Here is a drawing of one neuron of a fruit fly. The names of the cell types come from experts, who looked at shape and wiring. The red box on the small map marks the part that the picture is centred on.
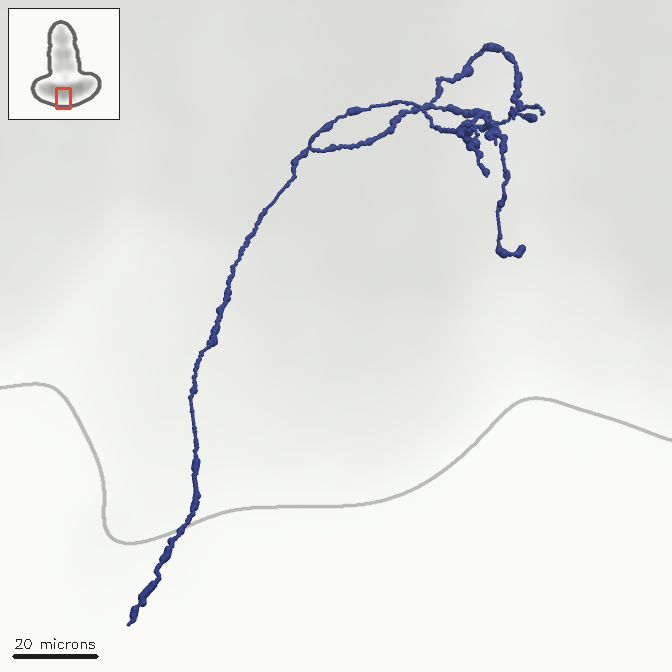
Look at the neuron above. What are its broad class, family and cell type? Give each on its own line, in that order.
sensory neuron entering the brain
class mechanosensory
CB4246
